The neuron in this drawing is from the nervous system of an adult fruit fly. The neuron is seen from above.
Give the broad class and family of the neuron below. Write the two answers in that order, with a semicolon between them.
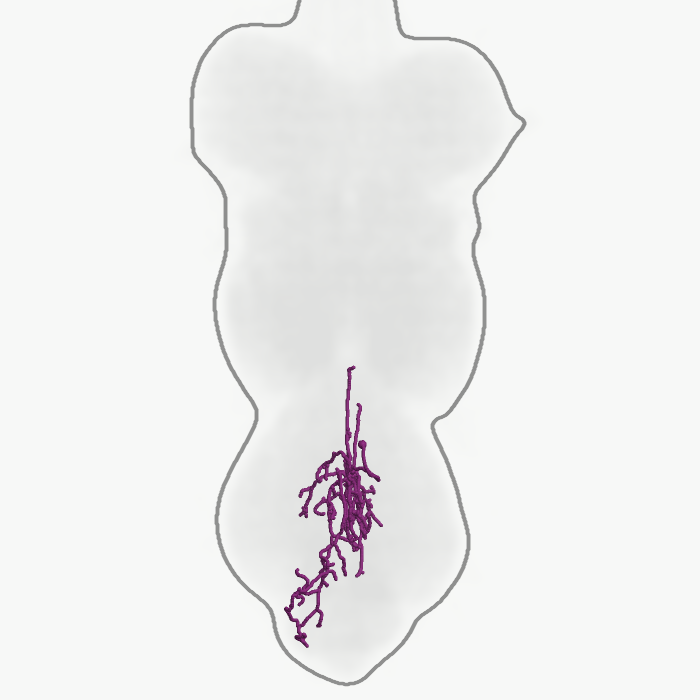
nerve-cord intrinsic neuron; hemilineage 23B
